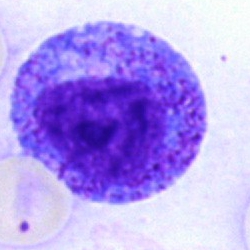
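Promyelocyte, the cell in the middle of this bone marrow smear. Its chromatin looks clumped, and the patches seem darker toward the centre of the nucleus. The cytoplasm is abundant and stains blue. Scattered all through it, I can make out many reddish-purple granules.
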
